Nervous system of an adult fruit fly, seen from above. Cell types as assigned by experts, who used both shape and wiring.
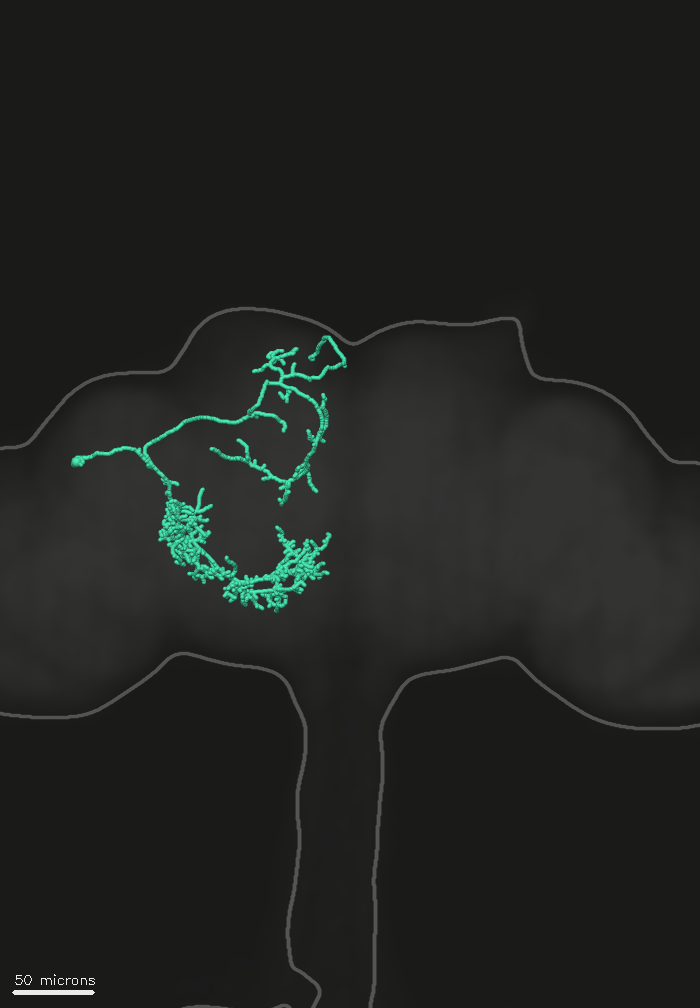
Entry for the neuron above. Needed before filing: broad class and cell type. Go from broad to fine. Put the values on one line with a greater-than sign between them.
central-brain intrinsic neuron > SMP040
